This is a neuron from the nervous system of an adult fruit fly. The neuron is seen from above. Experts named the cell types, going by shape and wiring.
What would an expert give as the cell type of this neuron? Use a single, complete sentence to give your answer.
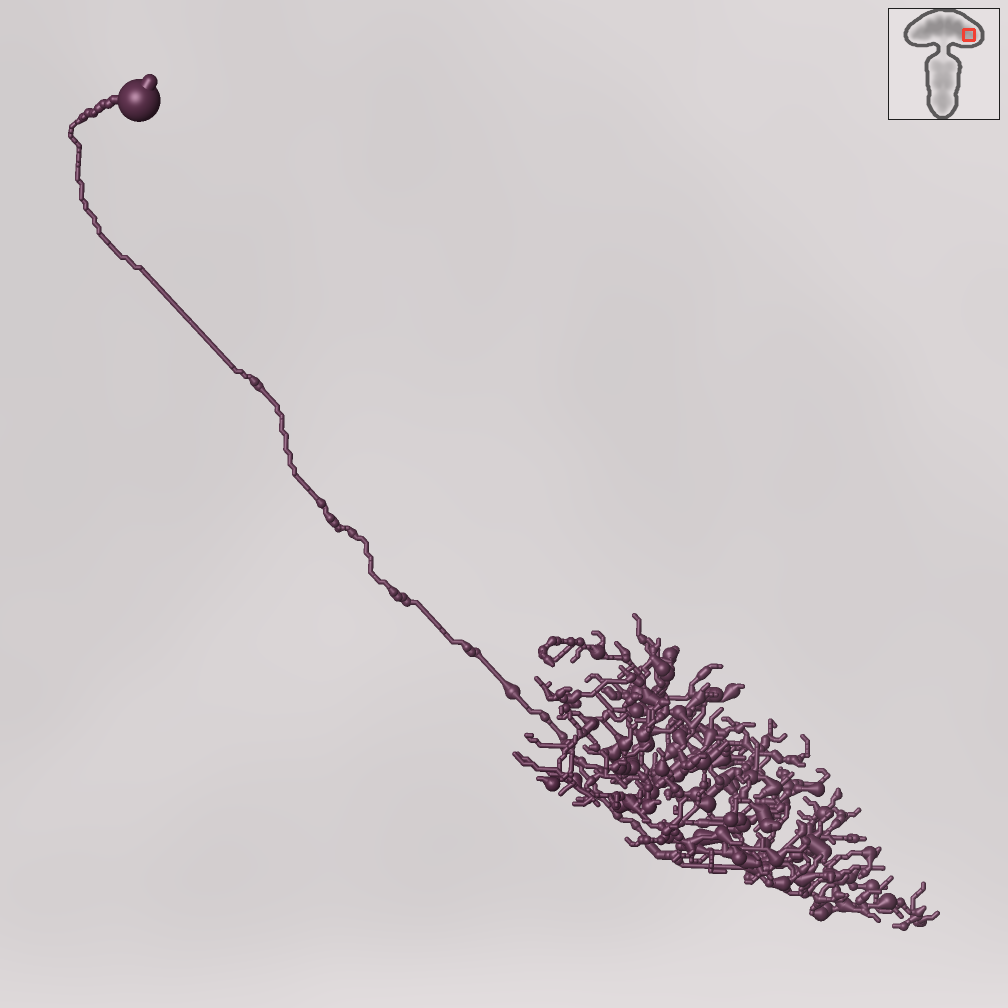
The cell type name Pm5 applies to this neuron.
